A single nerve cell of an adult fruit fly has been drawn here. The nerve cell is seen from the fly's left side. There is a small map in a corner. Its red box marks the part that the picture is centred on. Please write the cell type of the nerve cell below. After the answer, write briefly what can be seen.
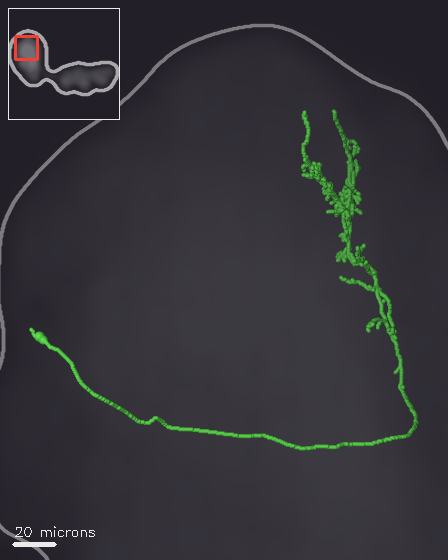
The cell type is CB1056. It is a central-brain intrinsic neuron. The cell body is on the left of the picture. From left to right in the picture it spans about 190 microns.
